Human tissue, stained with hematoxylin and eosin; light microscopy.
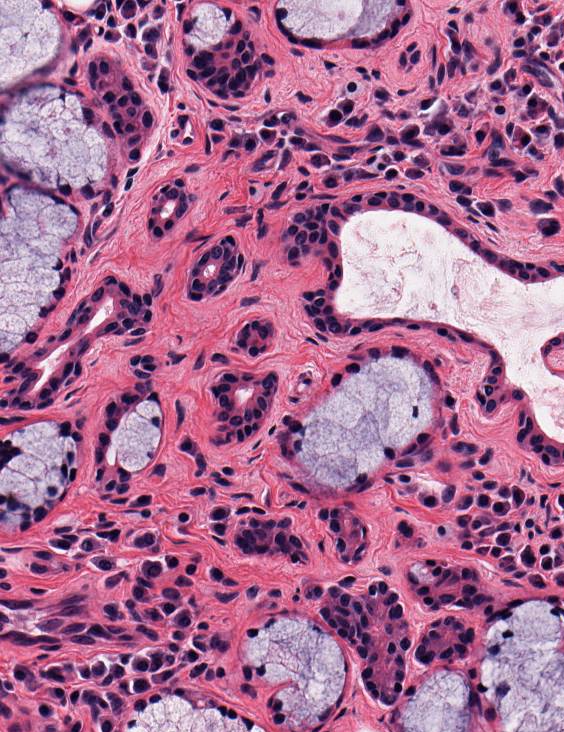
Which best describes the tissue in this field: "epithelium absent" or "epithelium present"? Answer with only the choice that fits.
Epithelium present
